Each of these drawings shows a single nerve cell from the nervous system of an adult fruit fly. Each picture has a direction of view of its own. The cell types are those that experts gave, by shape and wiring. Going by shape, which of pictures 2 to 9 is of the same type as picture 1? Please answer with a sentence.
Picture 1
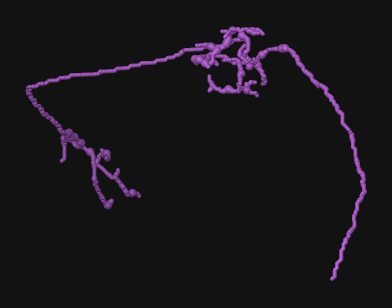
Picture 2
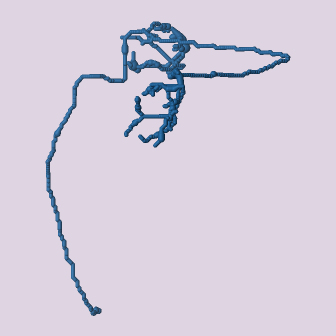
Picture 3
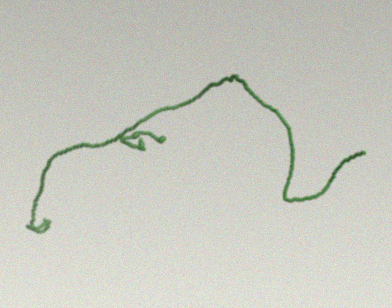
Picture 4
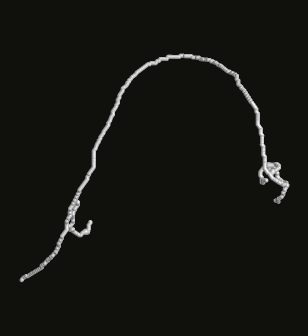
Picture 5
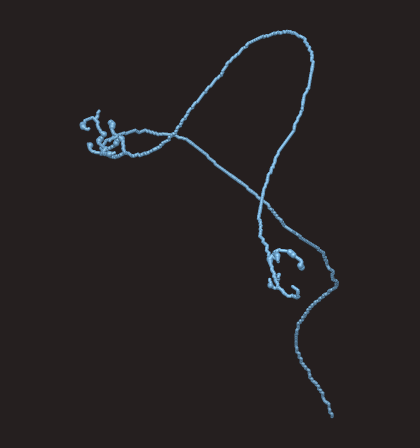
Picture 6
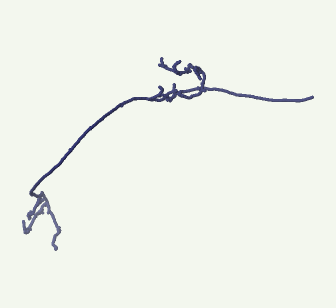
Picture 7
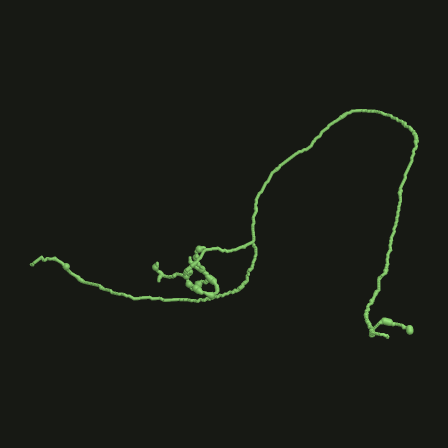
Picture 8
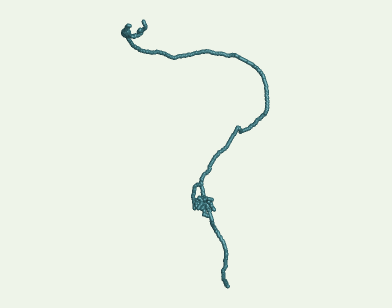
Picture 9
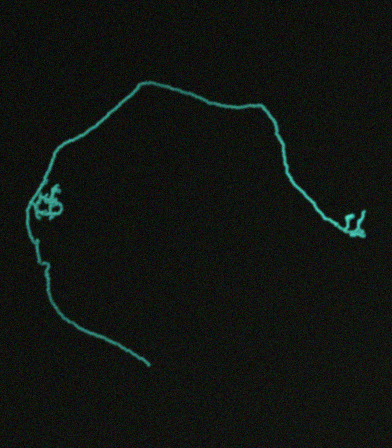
Picture 2 is of the same cell type.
